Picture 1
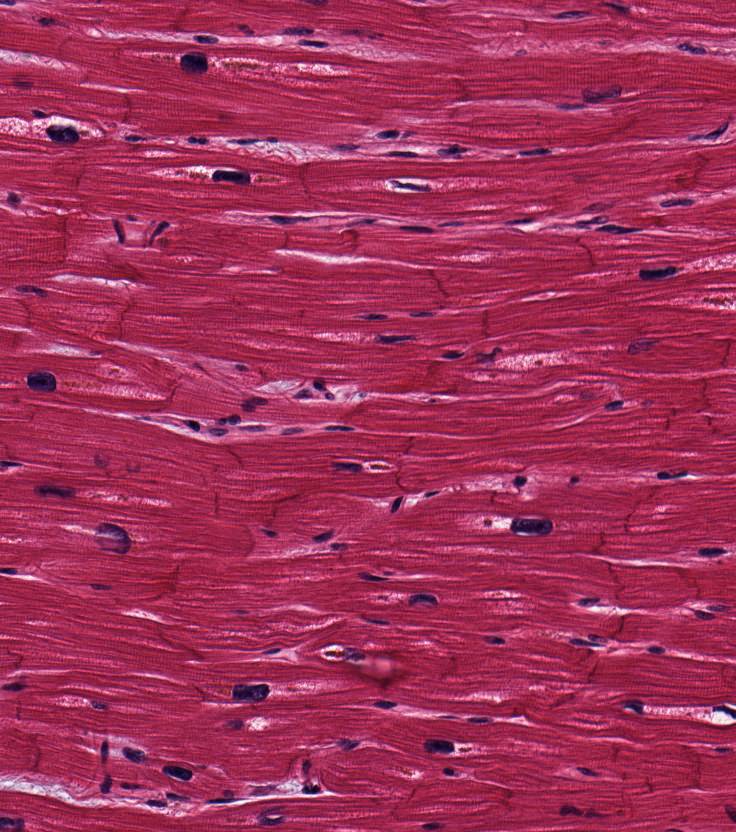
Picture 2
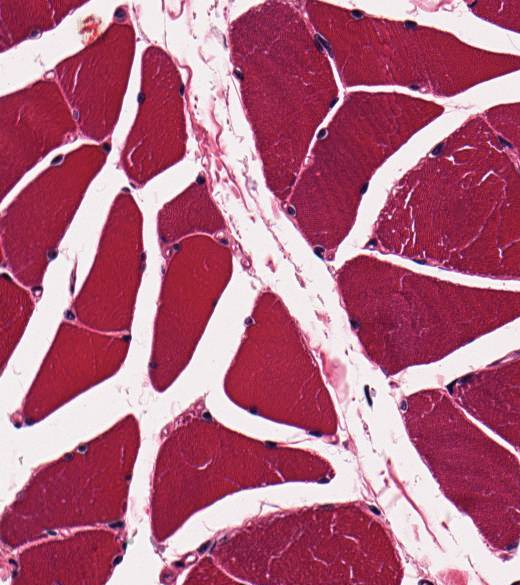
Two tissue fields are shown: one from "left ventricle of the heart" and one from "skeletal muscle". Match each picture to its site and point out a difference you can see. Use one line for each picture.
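Picture 1 shows tissue from the left ventricle of the heart. The muscle cell nuclei are oval and lie centrally within the fibres.
Picture 2 shows tissue from the skeletal muscle. The muscle fibre nuclei are small, dark and flattened, lying at the periphery of each fibre.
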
